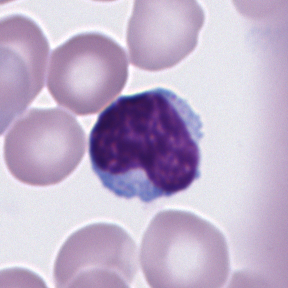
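Typical lymphocyte, the cell in the middle of the field. Look along the lower edge of the nucleus and you will find a shallow notch. The chromatin is dark purple and coarsely clumped, with paler streaks running between the clumps. You won't find any nucleoli in the nucleus. Notice too that the cell's edge is finely ragged, most of all on the right side.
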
